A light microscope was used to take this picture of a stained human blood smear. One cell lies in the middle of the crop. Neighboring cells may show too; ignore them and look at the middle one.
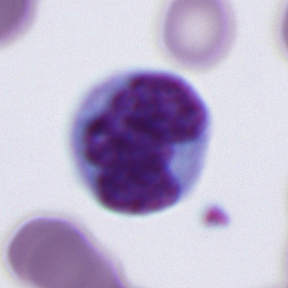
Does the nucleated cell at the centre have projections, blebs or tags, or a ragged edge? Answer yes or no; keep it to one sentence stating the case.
No, the cell is bounded by a smooth, even outline.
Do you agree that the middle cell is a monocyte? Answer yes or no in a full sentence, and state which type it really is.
Yes, the cell of interest in the centre is a monocyte.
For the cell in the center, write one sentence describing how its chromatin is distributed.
What stands out is chromatin that is coarsely clumped.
